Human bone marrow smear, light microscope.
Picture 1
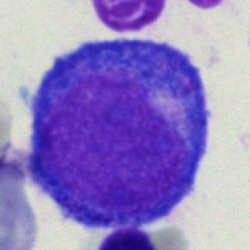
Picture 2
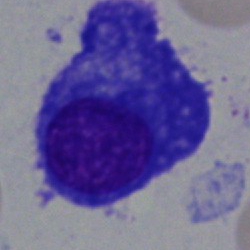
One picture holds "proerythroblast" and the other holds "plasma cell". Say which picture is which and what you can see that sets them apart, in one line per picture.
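The cell in picture 1 is a proerythroblast. The cytoplasm forms a narrow rim around the nucleus.
The cell in picture 2 is a plasma cell. The cytoplasm is abundant and takes up more of the cell than the nucleus does.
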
